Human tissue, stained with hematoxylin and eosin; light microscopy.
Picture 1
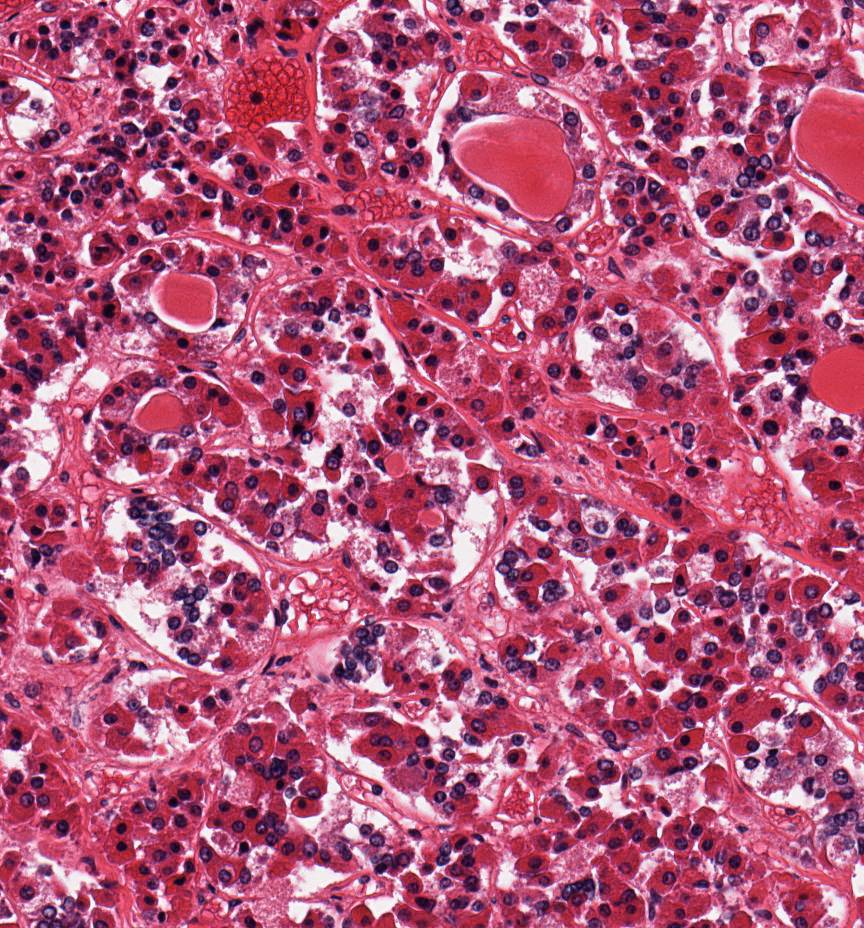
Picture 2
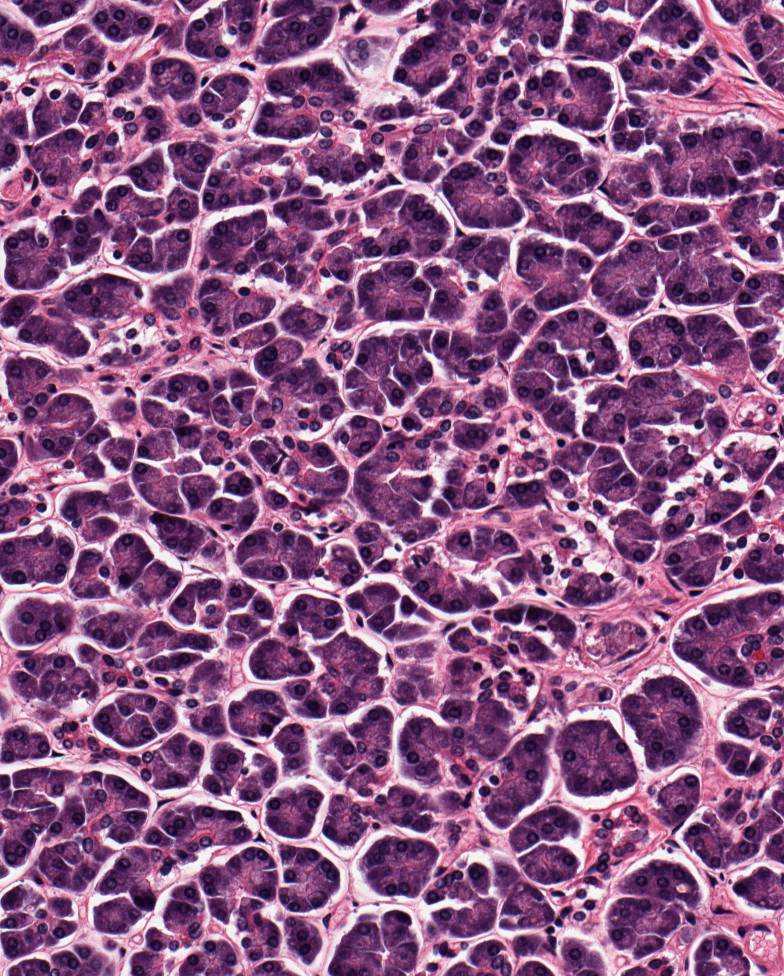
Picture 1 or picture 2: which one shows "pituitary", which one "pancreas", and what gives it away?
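The pituitary is in picture 1 and the pancreas in picture 2. In picture 1, cells lie throughout in rounded nests and cords divided by thin pink fibrous septa; among the red cells are scattered cells with pale, finely granular to vacuolated cytoplasm. Nuclei are small, round and dark, mostly one to a cell, and several round spaces hold smooth homogeneous pink material. In picture 2, acini are lined by pyramidal cells with round, fairly uniform nuclei at the base, toward the outer edge of each acinus, and the lumina are inconspicuous, at most pinpoint central spaces.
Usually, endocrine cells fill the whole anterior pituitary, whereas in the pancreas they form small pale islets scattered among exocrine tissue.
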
